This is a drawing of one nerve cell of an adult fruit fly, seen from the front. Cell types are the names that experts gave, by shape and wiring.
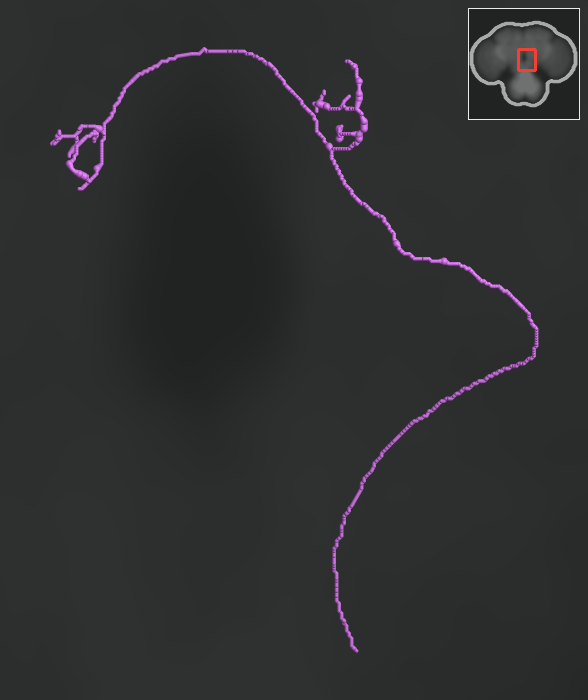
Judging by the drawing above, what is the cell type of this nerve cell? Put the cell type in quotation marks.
"ORN_VM7d"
